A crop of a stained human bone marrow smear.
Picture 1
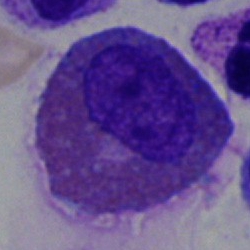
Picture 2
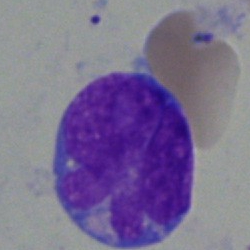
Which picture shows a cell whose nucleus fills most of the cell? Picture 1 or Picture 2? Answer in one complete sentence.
Scant cytoplasm is found in the cell of picture 2.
